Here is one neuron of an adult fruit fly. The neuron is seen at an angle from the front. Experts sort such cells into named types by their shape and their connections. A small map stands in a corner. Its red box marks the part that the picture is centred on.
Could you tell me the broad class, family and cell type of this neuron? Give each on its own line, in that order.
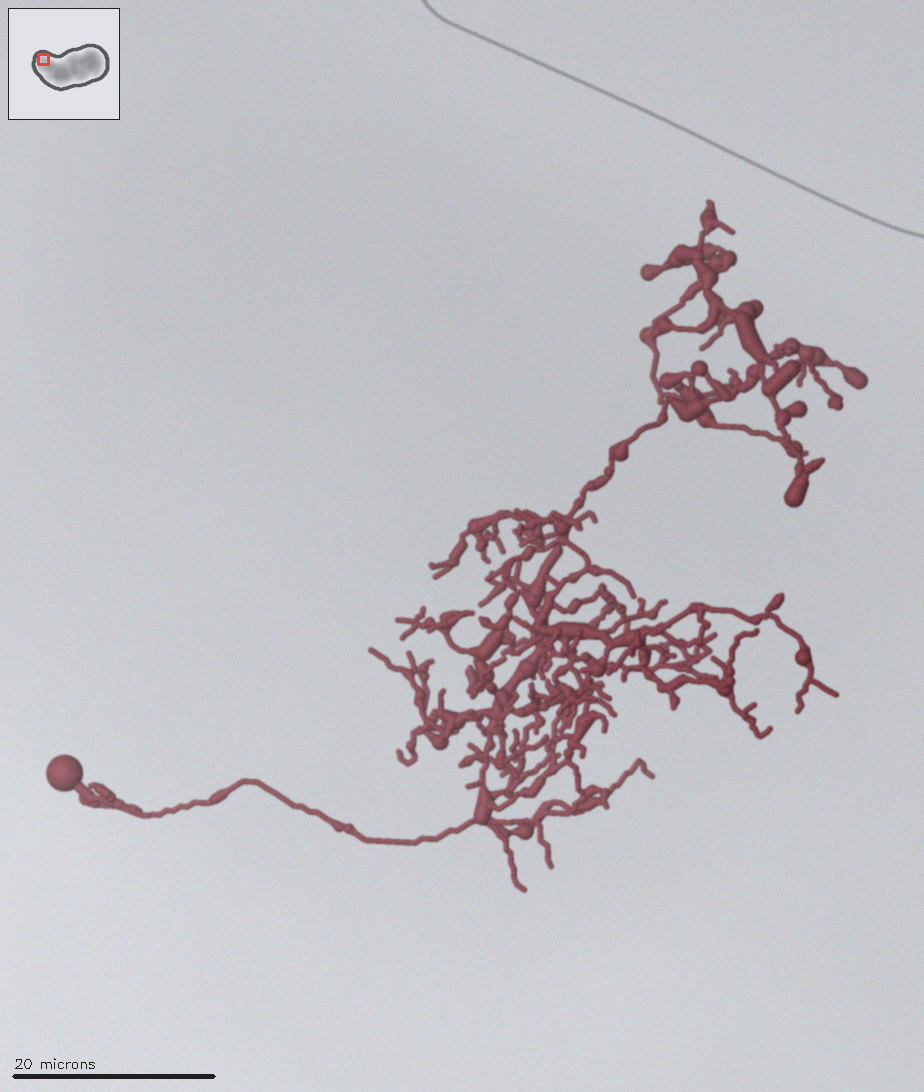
nerve-cord intrinsic neuron
hemilineage 06A
IN06A109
